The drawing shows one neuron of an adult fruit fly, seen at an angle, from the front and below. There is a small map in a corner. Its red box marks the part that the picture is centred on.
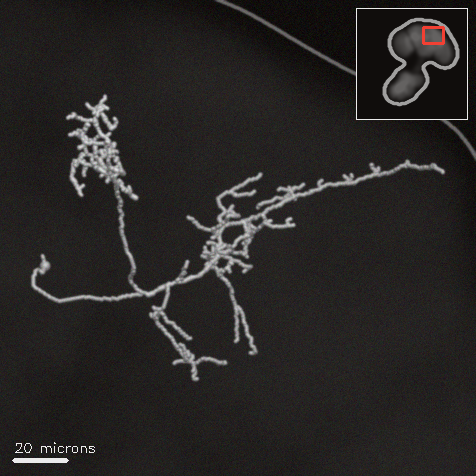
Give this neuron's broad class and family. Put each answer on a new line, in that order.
central-brain intrinsic neuron
hemilineage DM3_dorso_lateral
